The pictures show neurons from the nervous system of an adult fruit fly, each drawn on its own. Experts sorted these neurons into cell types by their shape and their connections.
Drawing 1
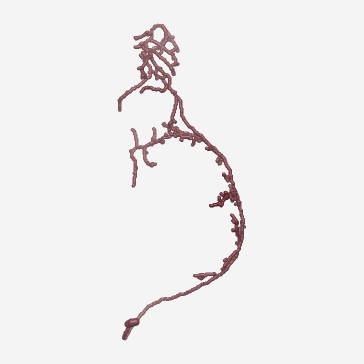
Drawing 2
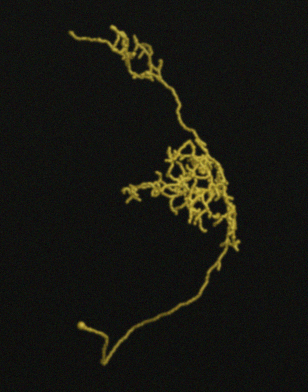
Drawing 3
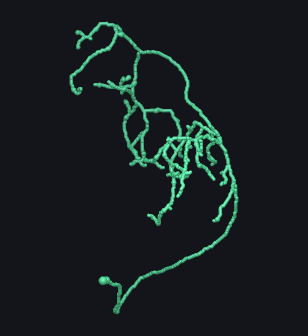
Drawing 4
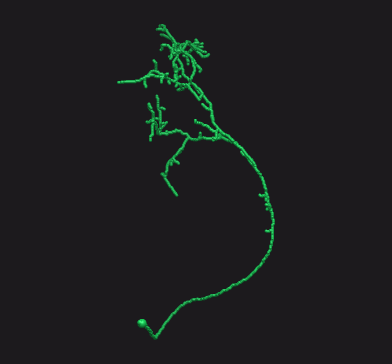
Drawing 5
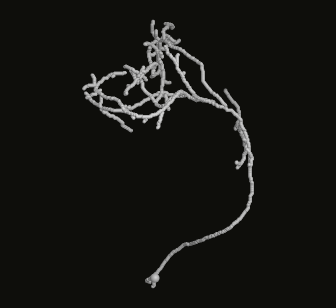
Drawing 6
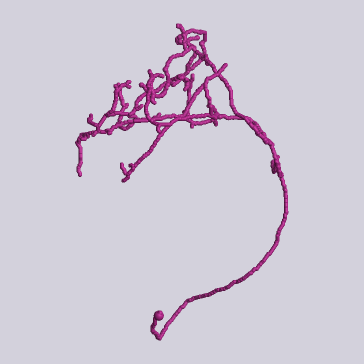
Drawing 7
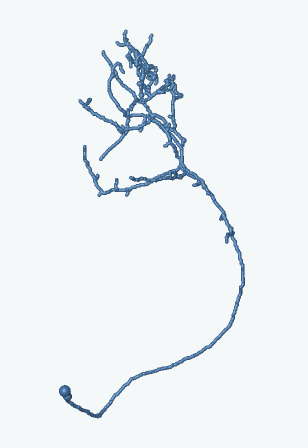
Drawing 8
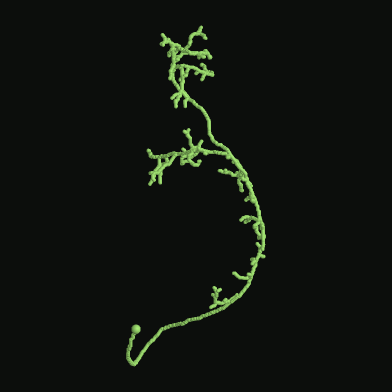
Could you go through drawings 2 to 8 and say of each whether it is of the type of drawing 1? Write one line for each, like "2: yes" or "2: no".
2: no
3: no
4: yes
5: no
6: no
7: yes
8: yes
